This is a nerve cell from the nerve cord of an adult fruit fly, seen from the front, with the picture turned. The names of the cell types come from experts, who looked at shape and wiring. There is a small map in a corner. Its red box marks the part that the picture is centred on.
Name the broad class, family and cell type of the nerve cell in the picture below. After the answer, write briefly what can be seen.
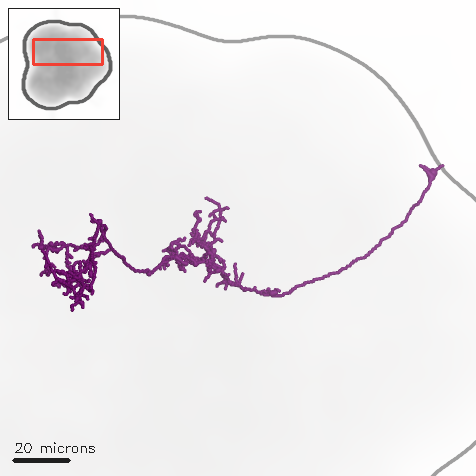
This is a nerve-cord intrinsic neuron. The family is hemilineage 09A. Its cell type is IN09A070. From left to right in the picture it spans about 150 microns. Dozens of branch ends can be seen.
